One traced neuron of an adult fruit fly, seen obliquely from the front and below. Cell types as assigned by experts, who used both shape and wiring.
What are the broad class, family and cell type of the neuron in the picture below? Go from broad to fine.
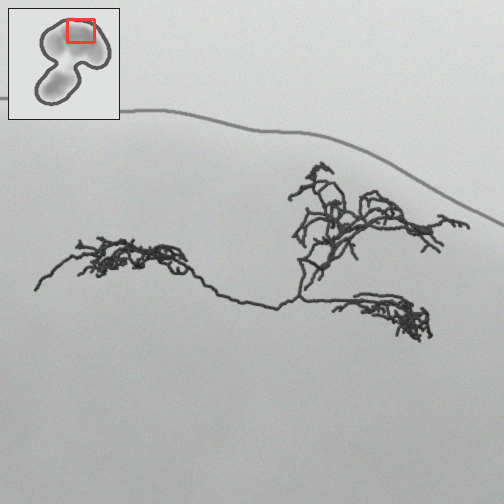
central-brain intrinsic neuron; class DAN; PAM10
